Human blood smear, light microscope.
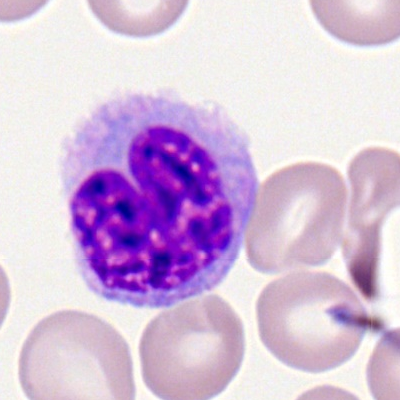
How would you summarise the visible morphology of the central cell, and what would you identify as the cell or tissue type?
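The outline is roughly round, with a faintly frayed, irregular edge. Next, the chromatin is coarse and clumped into dark purple patches with paler gaps. No nucleoli can be seen in the nucleus. The cytoplasm is pale lilac-blue and forms a moderate rim around the nucleus. The cell is a monocyte.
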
